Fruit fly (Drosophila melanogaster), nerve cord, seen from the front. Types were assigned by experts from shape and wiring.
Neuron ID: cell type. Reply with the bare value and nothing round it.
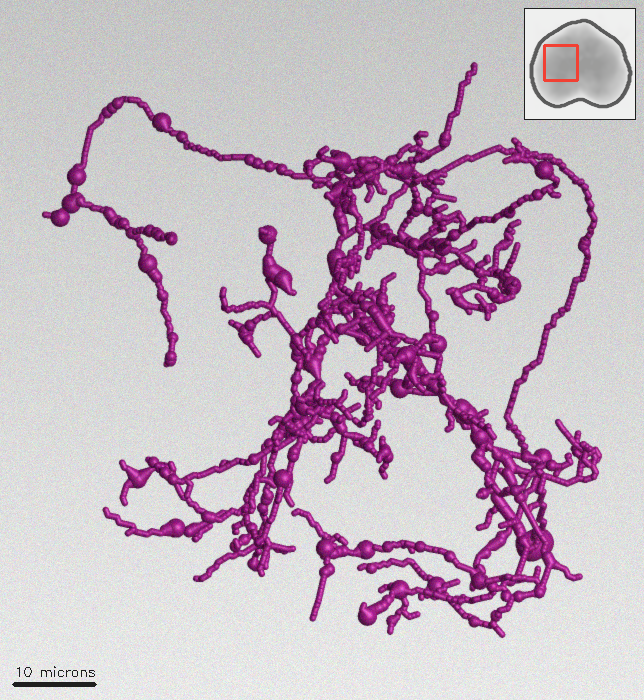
IN04B112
